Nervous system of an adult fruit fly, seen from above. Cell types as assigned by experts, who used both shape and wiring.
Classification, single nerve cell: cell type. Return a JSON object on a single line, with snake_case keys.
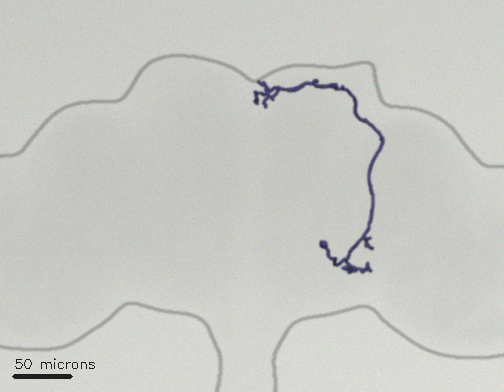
{"cell_type": "KCg-d"}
